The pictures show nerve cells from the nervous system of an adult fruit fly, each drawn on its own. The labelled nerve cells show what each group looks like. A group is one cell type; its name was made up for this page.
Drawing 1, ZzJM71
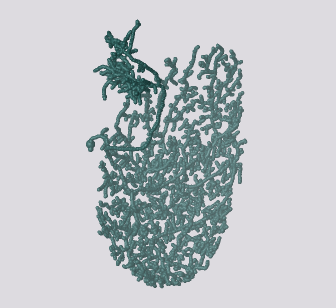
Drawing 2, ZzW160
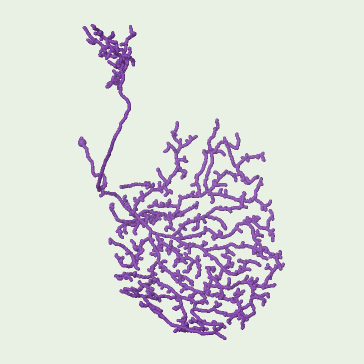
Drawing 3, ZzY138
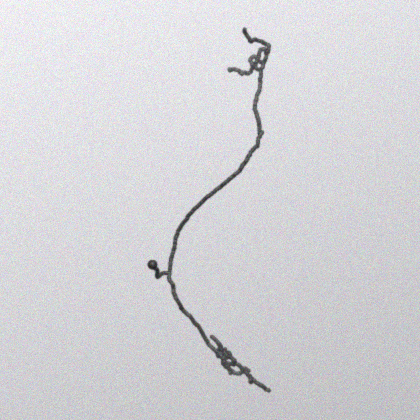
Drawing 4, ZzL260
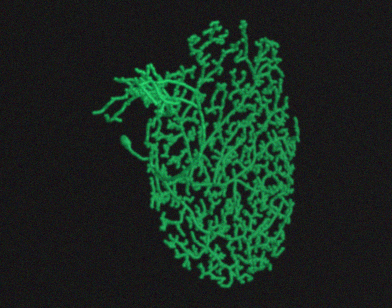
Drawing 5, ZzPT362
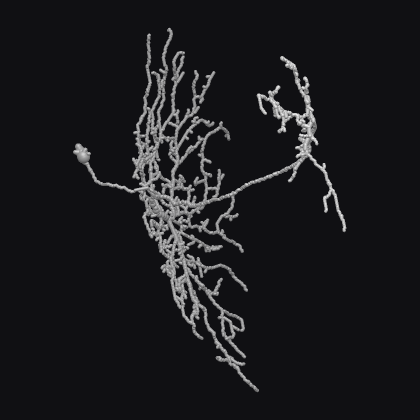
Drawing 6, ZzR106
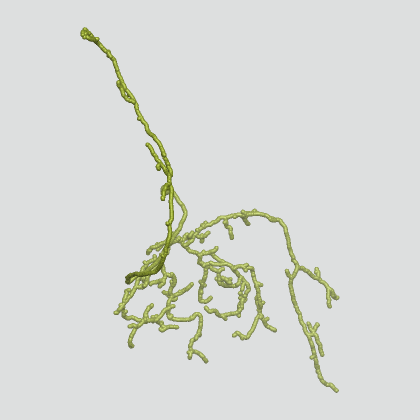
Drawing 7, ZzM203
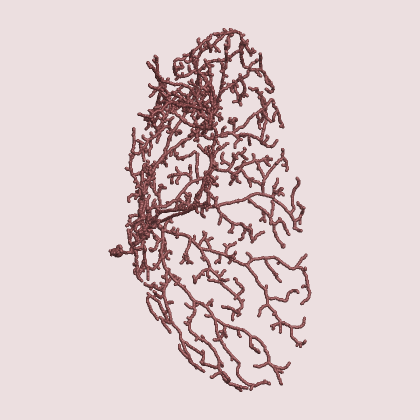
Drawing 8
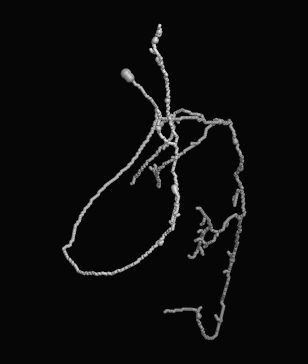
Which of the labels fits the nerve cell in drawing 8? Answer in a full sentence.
It belongs to ZzR106.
